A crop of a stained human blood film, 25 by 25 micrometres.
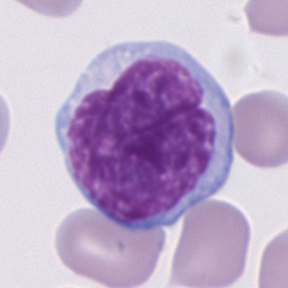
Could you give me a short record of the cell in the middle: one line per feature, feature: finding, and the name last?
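Outline: roughly round, I'd say, about 16 micrometres across.
Nucleus: irregular, folds and creases running across it.
Proportion: nucleus fills about 70% of the cell's area.
Chromatin: fine and lacy, small pale spaces rather than dense coarse clumps.
Cytoplasm: a pale greyish blue.
Name: myeloblast.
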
